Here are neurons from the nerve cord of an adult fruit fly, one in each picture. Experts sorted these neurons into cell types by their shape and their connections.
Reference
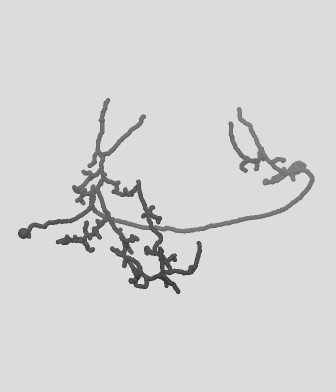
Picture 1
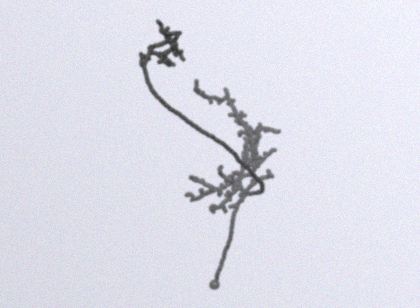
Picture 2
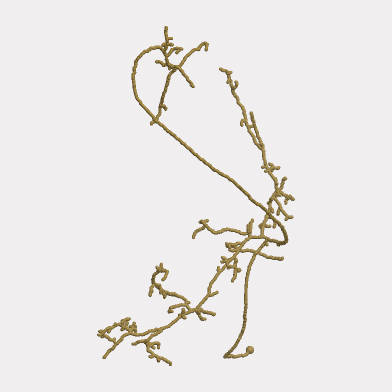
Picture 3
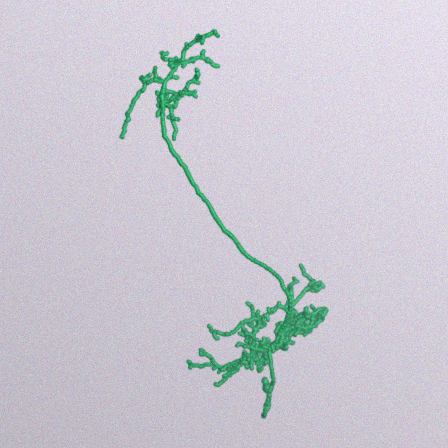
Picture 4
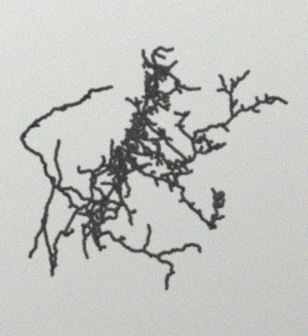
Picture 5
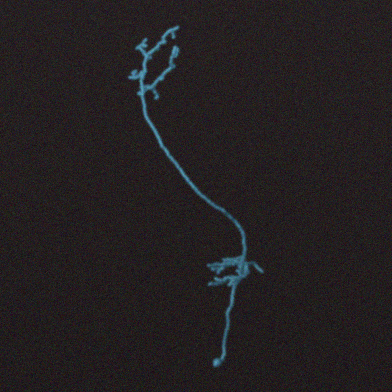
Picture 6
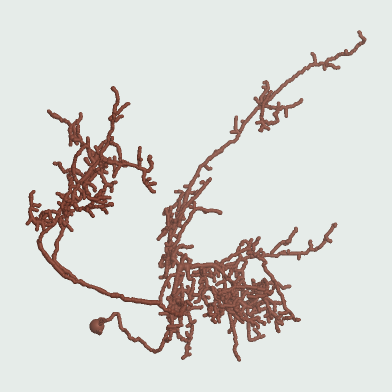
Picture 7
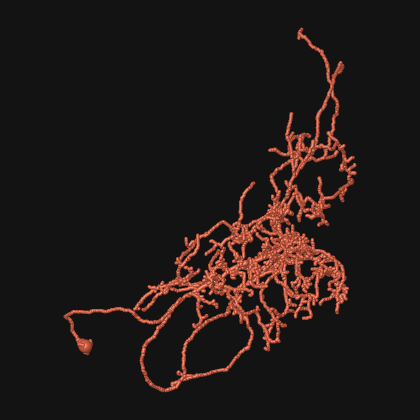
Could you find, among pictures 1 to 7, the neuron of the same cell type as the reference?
Picture 2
